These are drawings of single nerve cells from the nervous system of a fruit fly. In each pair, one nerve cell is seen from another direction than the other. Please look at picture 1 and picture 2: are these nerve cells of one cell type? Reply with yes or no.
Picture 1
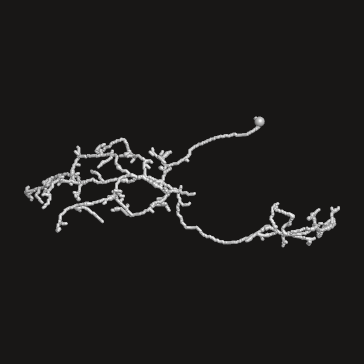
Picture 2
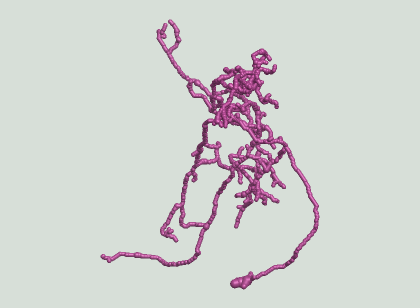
yes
